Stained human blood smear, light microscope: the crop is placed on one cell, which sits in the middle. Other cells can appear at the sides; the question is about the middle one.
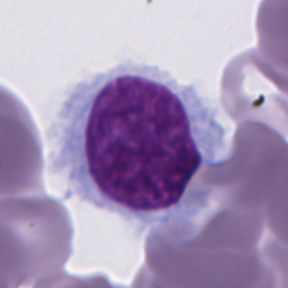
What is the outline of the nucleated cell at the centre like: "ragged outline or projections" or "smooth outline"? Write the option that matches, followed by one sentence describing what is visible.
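Ragged outline or projections. The edge of the cytoplasm is fuzzy, with fine short hair-like projections.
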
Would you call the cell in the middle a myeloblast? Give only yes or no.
no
